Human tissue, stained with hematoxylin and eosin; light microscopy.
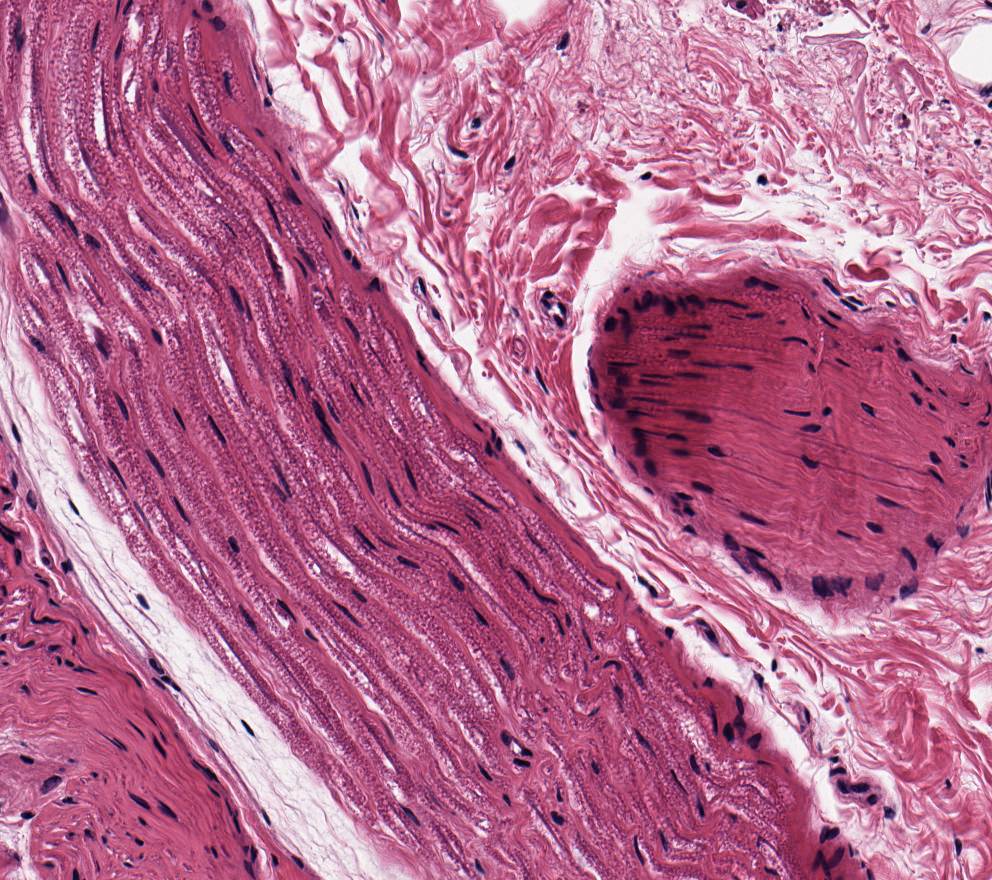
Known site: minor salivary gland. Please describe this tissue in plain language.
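Running diagonally from upper left to lower right, there's a broad band of closely packed, parallel, wavy fibres. Looking closer, their pink cytoplasm is finely dotted and granular along its length, and the dark, elongated nuclei lie parallel to them. The upper right, by contrast, is filled with loose, wavy pink collagen bundles holding only sparse small nuclei.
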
